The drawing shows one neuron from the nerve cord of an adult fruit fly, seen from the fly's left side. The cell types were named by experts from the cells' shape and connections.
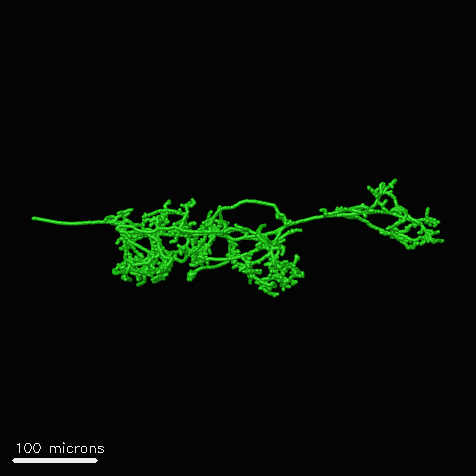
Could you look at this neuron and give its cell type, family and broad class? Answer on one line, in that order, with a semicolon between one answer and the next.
AN08B013; hemilineage 08B; ascending neuron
